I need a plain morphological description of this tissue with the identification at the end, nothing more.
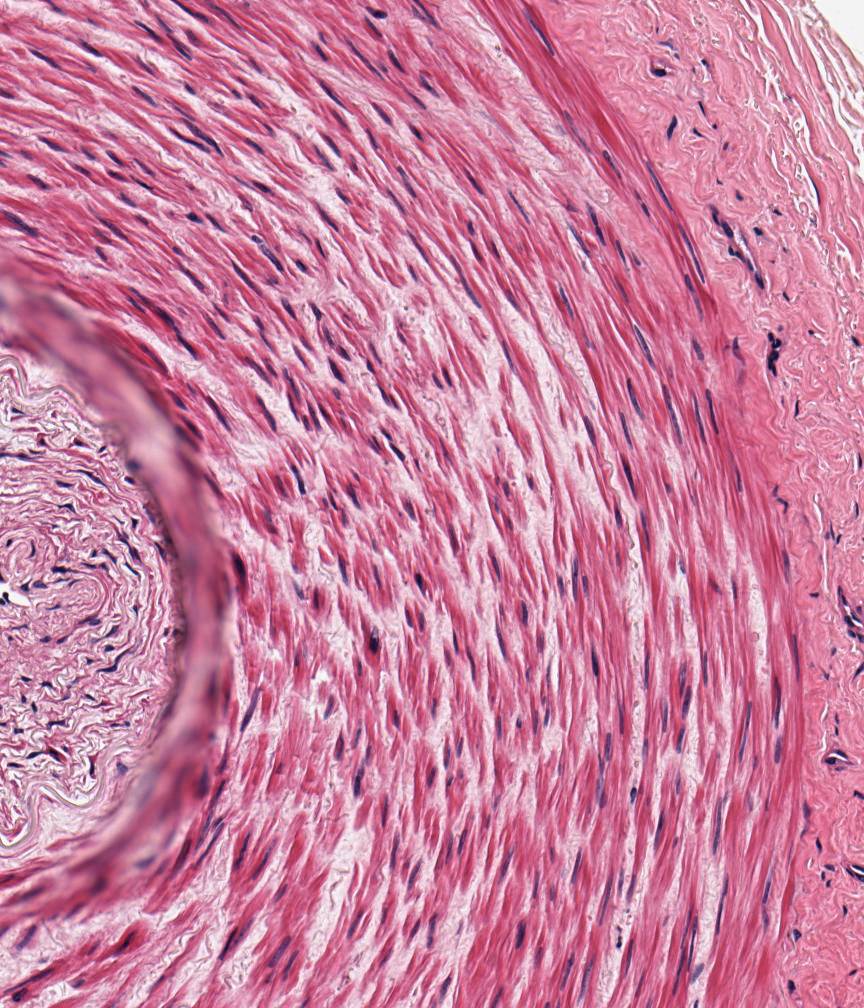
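Around a rounded region at the left edge, the field is arranged in concentric curved layers. The broad middle layer consists of smooth muscle cells running circumferentially, curving parallel to that region, with elongated, spindle-shaped nuclei. Narrow pale spaces lie between bundles of pink muscle cells across this layer. This is tibial artery.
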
